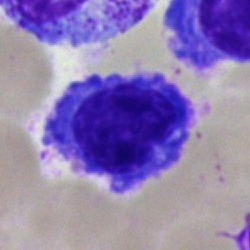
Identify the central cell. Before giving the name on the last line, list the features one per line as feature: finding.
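Outline: irregular, I'd say, with many small rounded bumps along its edge
Cytoplasm: stains deep blue
Chromatin: dark purple, and it looks dense
Granules: none distinct that I can make out in the cytoplasm
Name: so, a plasma cell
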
